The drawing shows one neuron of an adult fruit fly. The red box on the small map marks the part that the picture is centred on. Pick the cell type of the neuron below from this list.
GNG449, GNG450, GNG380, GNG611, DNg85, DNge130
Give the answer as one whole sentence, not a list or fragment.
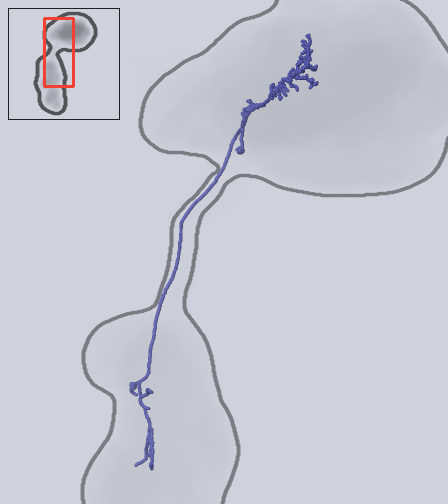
The cell type held by this neuron is DNge130.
